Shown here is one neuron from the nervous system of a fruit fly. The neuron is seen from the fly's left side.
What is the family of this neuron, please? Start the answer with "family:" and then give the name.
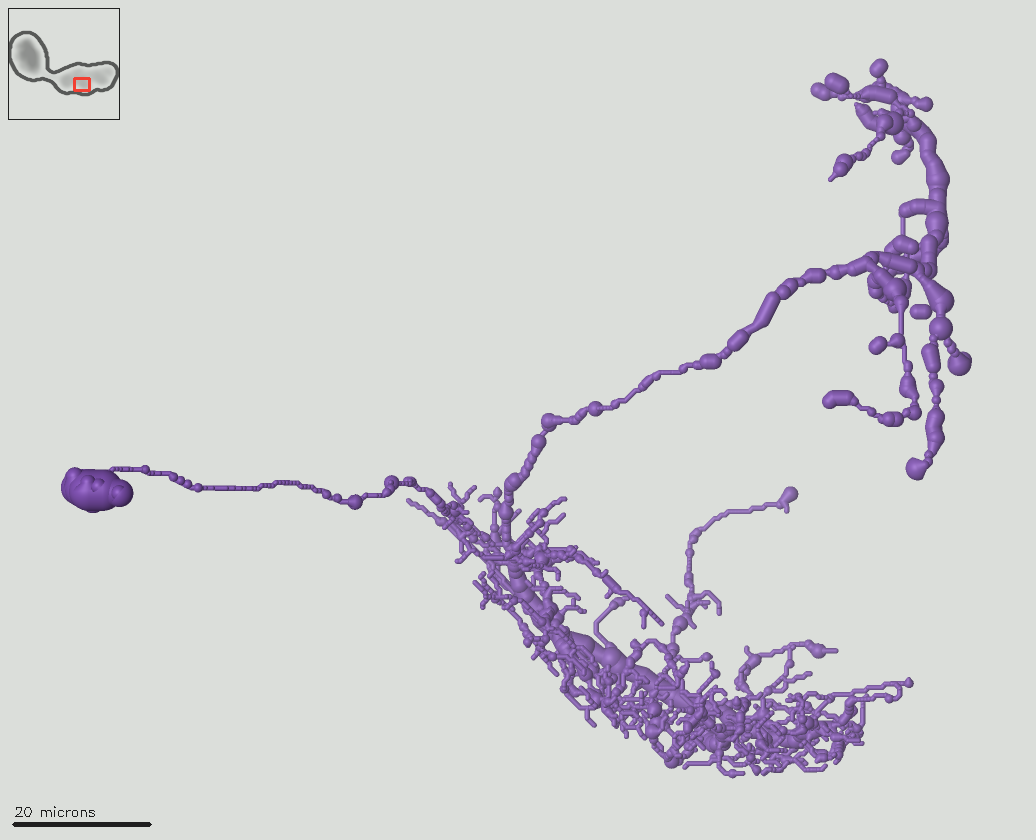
family: hemilineage 14A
